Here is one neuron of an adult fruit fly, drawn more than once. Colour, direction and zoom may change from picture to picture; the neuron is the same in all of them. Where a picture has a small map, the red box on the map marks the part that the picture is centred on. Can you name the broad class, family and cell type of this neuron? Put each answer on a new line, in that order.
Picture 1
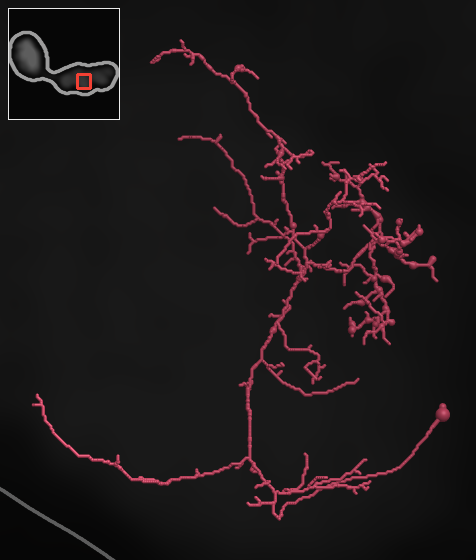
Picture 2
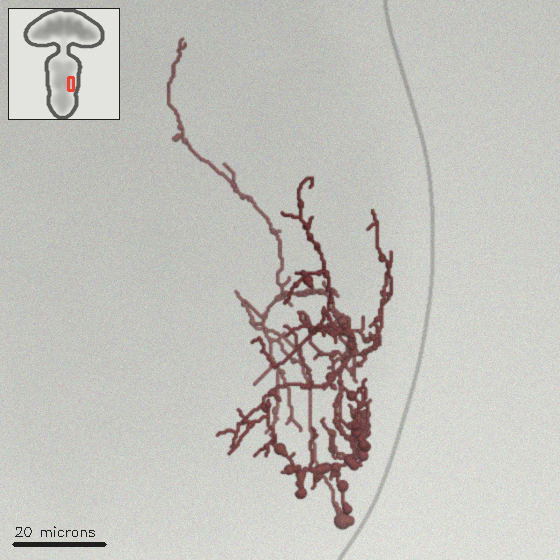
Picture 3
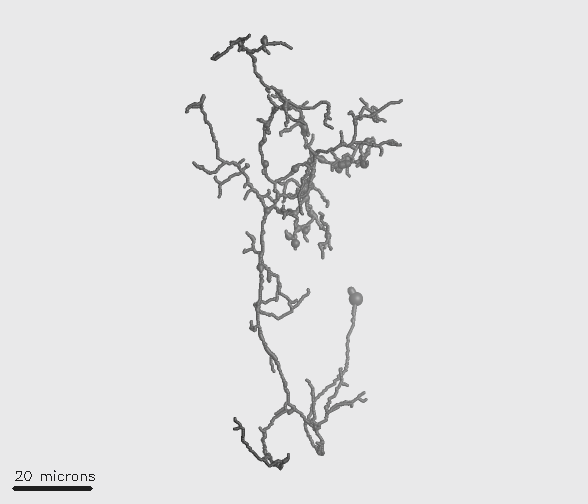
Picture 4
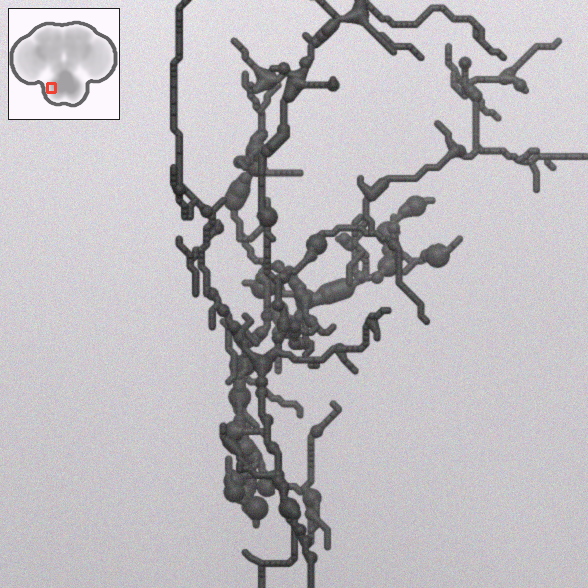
nerve-cord intrinsic neuron
hemilineage 13A
IN13A062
